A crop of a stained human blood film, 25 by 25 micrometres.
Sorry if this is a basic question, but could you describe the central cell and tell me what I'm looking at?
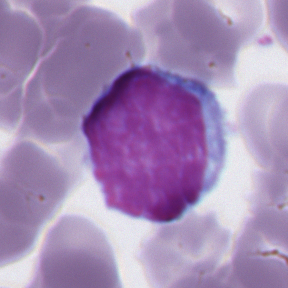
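Most of this cell is taken up by the nucleus, I'd say: one unlobed mass, somewhat angular in outline, stained a deep reddish-purple. The rim of cytoplasm I can see is widest on the right. So, a typical lymphocyte.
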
